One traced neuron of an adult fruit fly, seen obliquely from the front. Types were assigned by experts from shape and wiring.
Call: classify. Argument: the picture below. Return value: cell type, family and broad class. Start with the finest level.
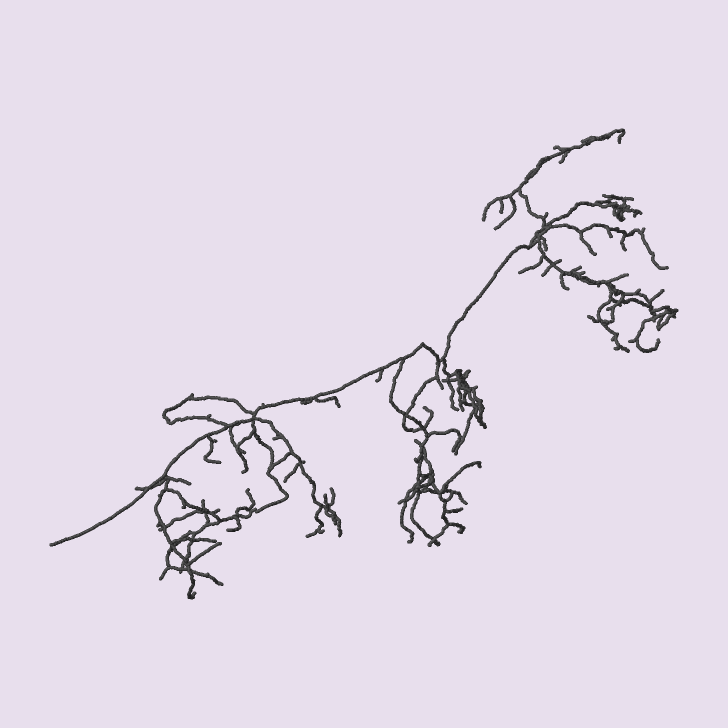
DNge048; DNge; descending neuron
